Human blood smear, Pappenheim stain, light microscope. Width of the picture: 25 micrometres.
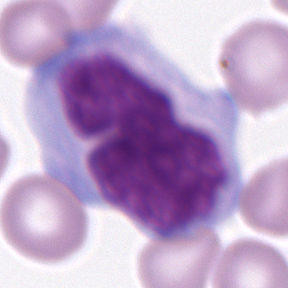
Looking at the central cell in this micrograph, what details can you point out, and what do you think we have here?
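Start with the nucleus: it is folded, and a deep notch enters it from the left side. The cytoplasm around it forms a rim, widest on the left. You'll see no distinct granules there, and no vacuoles either. We call this cell a monocyte.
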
